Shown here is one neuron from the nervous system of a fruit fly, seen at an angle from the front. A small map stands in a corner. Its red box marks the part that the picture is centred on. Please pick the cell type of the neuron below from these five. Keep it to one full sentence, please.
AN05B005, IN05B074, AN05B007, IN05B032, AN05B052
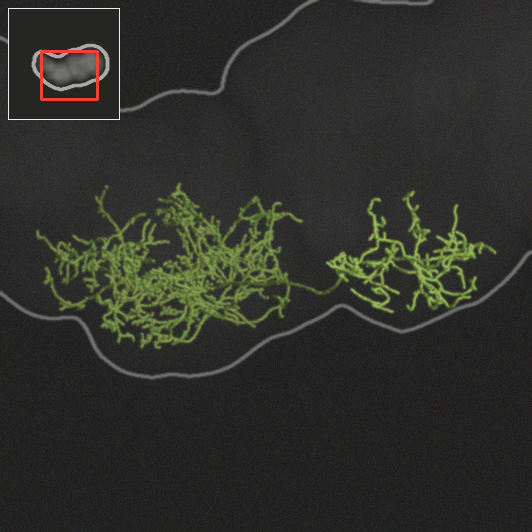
This neuron counts as a member of the cell type AN05B007.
